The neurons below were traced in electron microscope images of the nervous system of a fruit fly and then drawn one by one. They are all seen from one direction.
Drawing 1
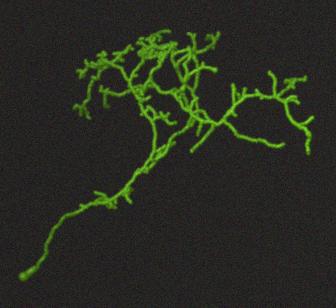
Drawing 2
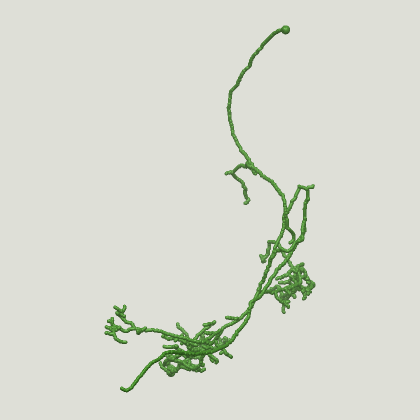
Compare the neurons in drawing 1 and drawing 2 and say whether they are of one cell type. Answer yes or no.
no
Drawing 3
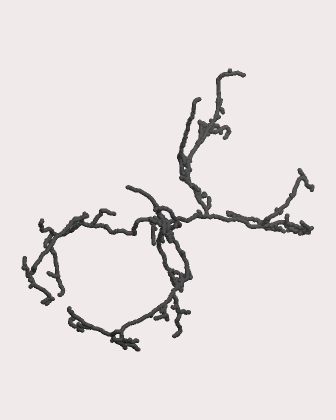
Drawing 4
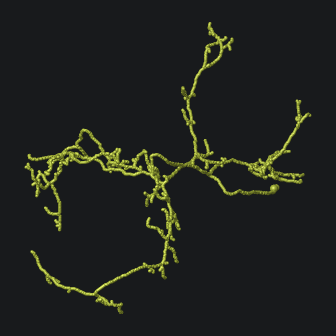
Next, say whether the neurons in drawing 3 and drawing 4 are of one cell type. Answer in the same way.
yes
